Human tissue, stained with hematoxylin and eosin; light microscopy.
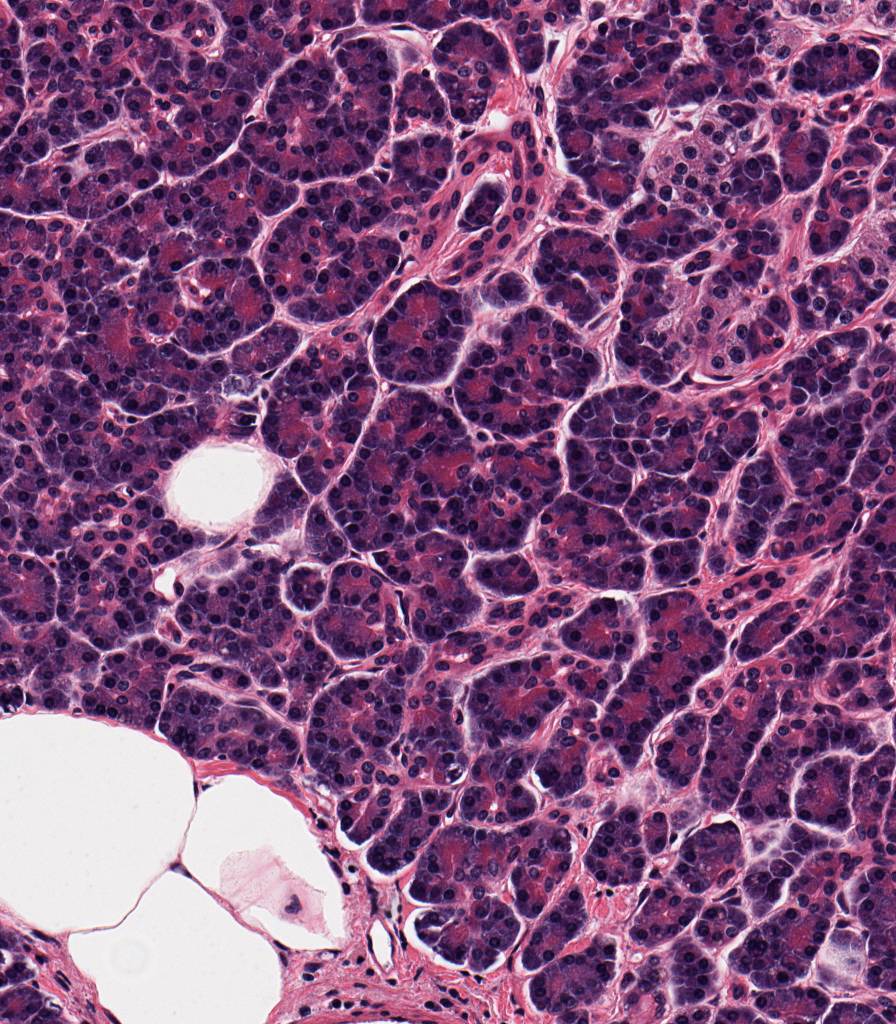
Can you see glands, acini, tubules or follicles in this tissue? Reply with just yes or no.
Yes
